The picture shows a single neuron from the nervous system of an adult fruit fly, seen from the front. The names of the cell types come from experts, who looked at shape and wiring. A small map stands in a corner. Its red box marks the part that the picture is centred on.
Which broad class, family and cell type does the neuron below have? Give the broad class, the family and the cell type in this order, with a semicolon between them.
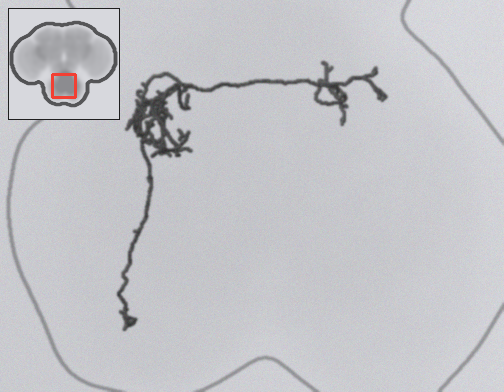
nerve-cord intrinsic neuron; hemilineage 06A; IN06A067_d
